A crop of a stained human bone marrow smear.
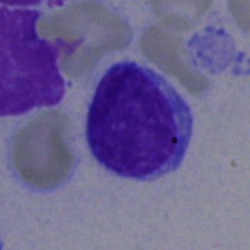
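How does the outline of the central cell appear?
It is smooth and rounded.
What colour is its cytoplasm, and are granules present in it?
The cytoplasm is blue, and no granules are visible.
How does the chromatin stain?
Dark purple throughout the nucleus.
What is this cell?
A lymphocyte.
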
